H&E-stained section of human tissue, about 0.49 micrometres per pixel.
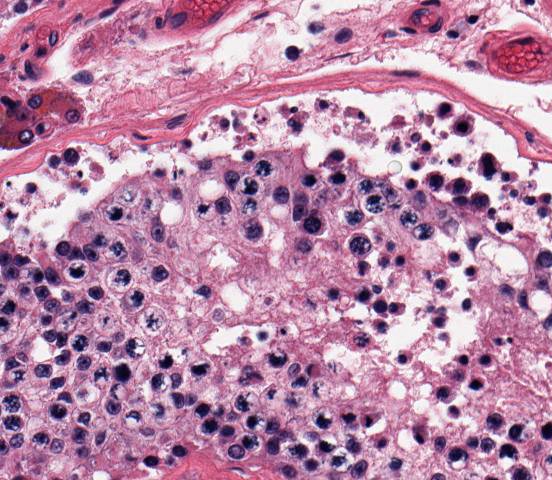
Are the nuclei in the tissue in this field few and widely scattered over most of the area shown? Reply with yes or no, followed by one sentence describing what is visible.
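No. A densely cellular mass of stacked round cells fills the lower two-thirds of the field, with looser fibrous tissue in a strip across the top.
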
